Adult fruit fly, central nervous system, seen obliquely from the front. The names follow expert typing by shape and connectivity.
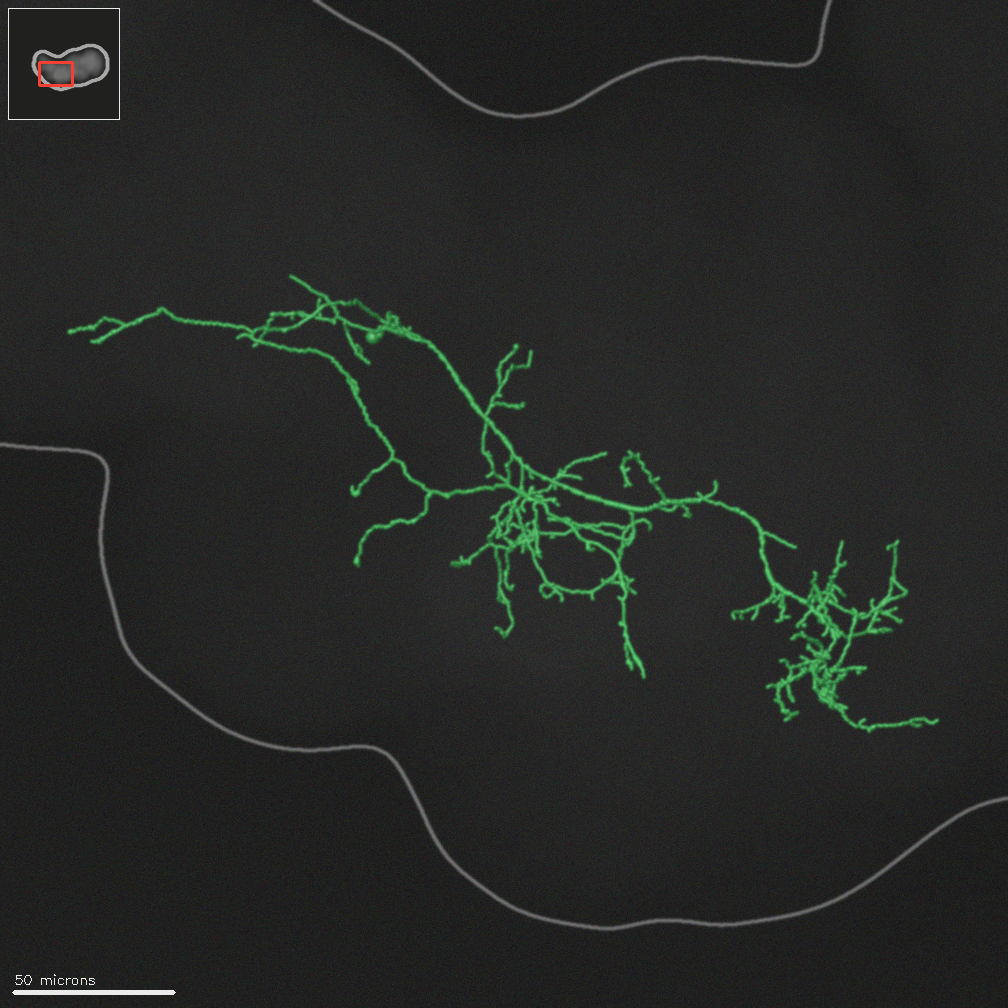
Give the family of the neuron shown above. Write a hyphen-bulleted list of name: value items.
- family: hemilineage 08B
